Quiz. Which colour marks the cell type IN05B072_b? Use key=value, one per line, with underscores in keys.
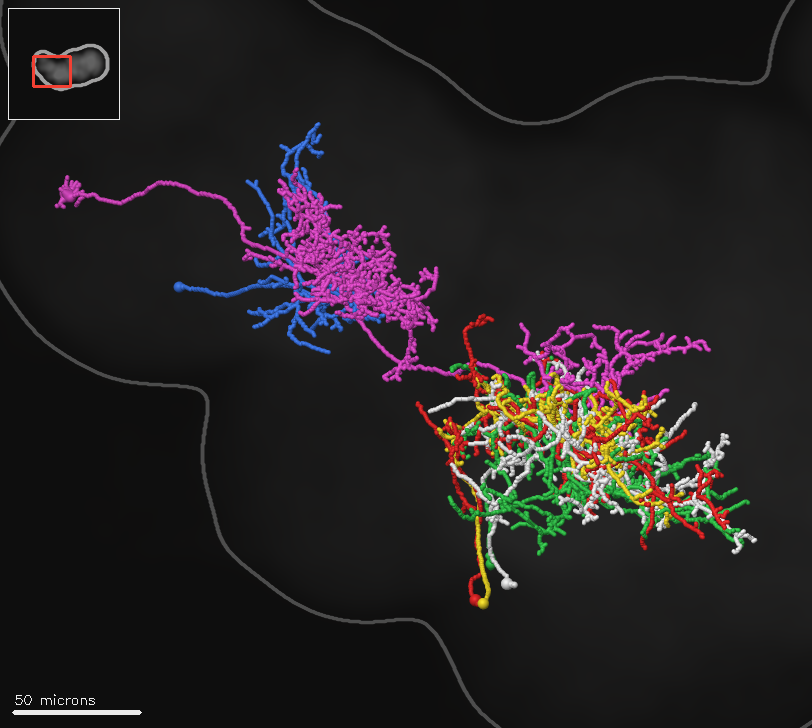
colour=yellow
